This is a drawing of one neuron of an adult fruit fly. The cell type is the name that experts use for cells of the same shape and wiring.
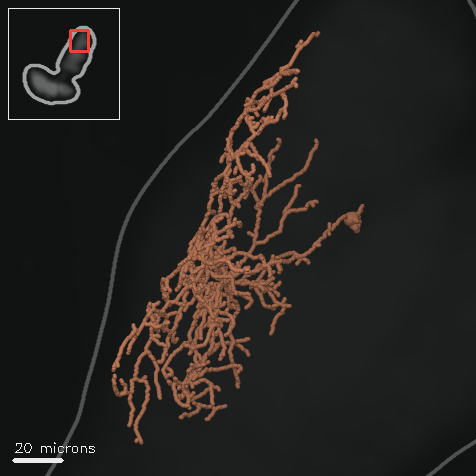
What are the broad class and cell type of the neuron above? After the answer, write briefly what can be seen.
It is a nerve-cord intrinsic neuron. Its cell type is INXXX364. Its cell body lies on the right of the picture. By the scale bar it is about 170 microns tall in this view. The picture shows dozens of branch ends.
